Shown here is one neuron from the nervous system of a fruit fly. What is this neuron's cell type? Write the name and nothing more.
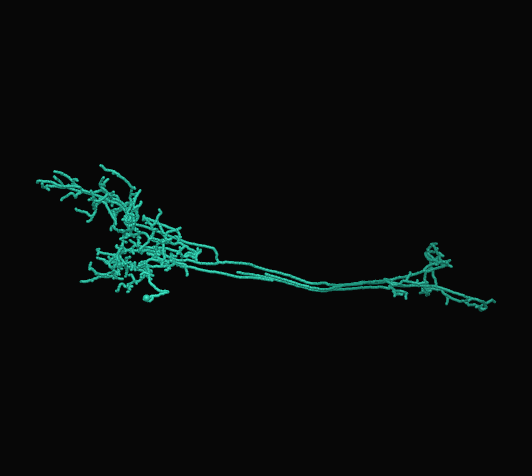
AN27X019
